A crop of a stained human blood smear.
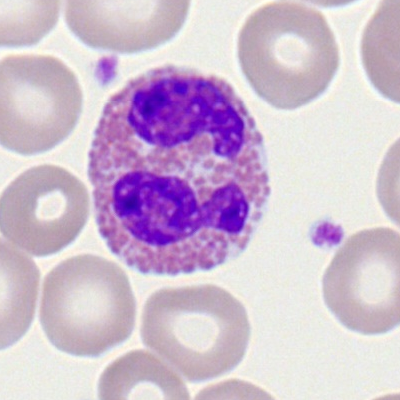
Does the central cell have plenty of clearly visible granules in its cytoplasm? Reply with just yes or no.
Yes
